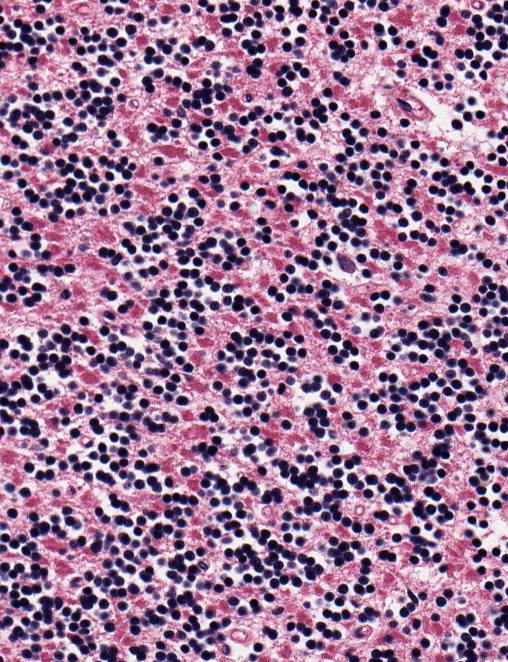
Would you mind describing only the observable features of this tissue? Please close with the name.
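Small nuclei, densely packed, fill the field evenly; no layering or boundary anywhere. Nuclei mostly small, round, uniformly dark-staining. Cytoplasm around most dark nuclei scant, hardly visible. A few small thin-walled vessels present, one near the upper right corner. Tissue: cerebellum.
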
